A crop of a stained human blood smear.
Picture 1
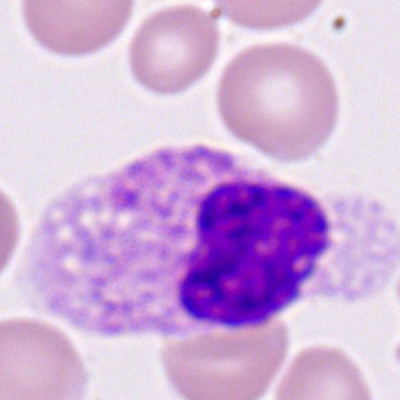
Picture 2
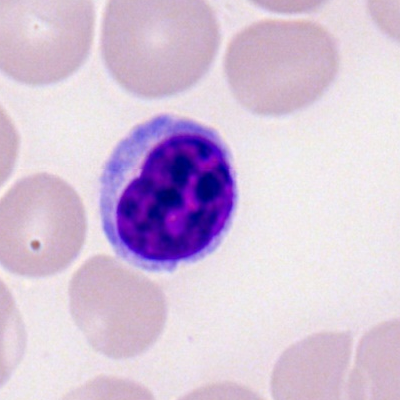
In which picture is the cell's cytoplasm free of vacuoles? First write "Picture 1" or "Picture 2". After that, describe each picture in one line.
Picture 2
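What picture 1 shows: Many small clear vacuoles are scattered through the cytoplasm.
What picture 2 shows: The cytoplasm contains no vacuoles.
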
